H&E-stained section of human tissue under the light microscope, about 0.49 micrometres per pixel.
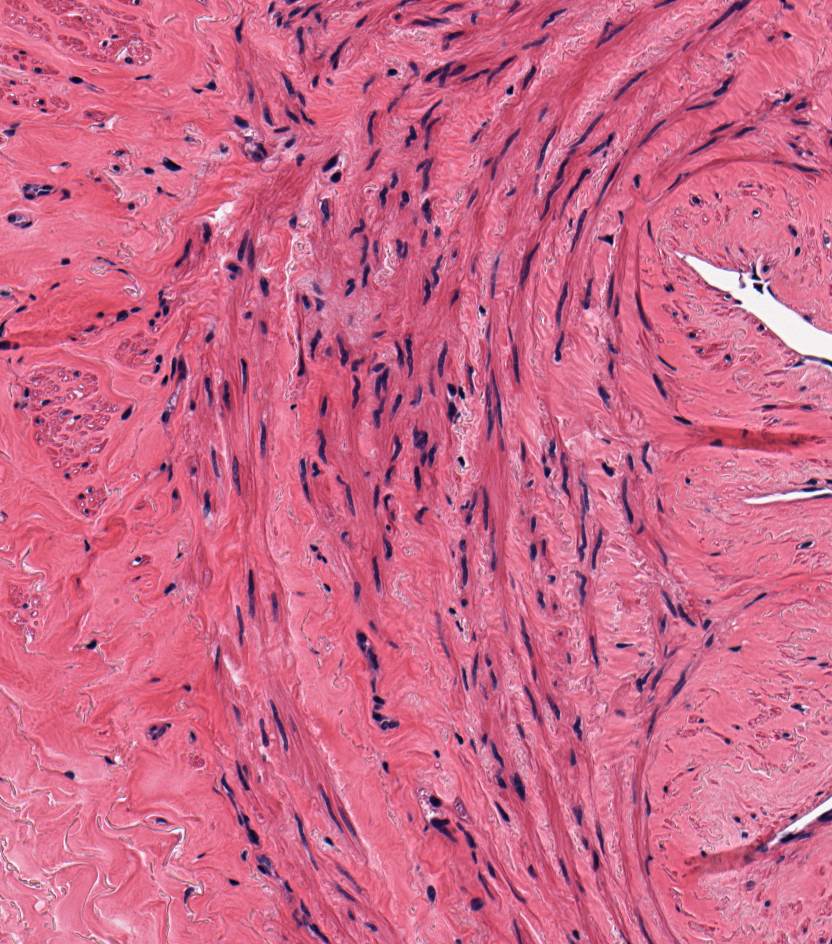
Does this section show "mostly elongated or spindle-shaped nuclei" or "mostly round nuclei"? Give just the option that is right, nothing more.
Mostly elongated or spindle-shaped nuclei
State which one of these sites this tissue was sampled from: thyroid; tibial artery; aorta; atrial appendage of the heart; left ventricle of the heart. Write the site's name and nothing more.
tibial artery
